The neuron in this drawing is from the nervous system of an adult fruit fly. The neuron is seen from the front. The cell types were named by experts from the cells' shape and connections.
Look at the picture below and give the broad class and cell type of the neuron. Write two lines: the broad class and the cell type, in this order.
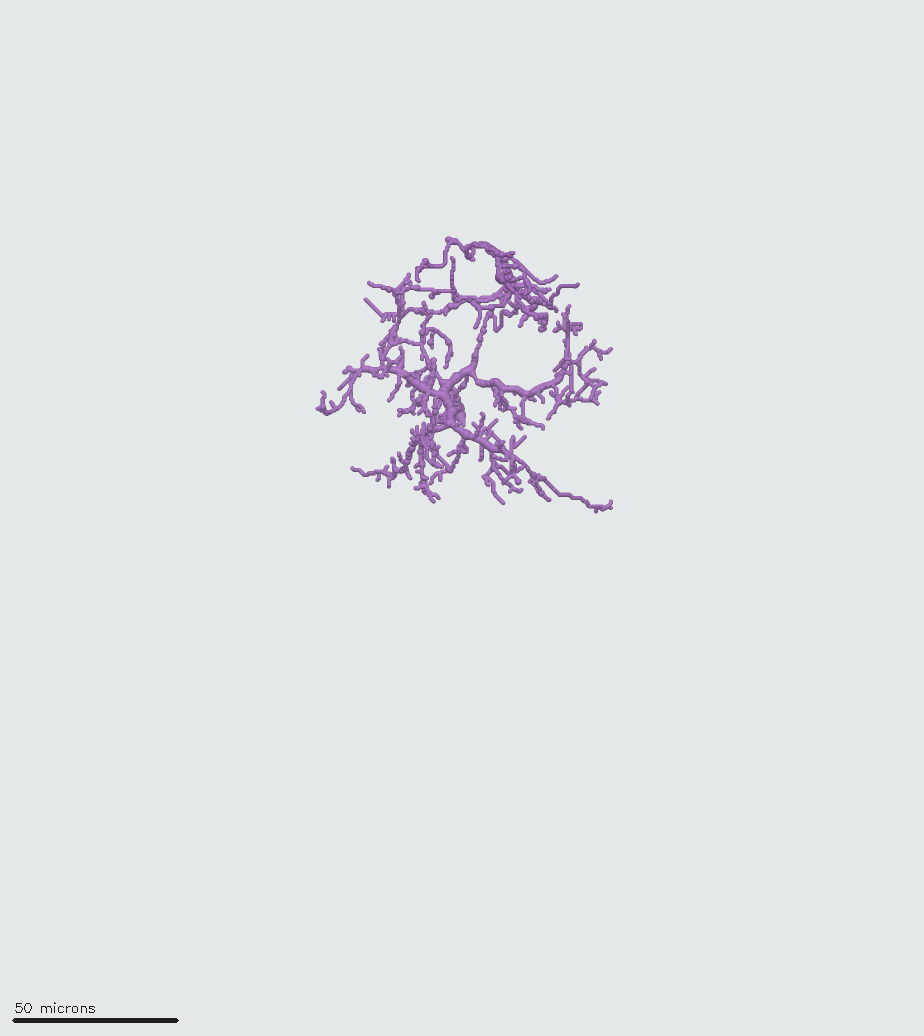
nerve-cord intrinsic neuron
INXXX355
